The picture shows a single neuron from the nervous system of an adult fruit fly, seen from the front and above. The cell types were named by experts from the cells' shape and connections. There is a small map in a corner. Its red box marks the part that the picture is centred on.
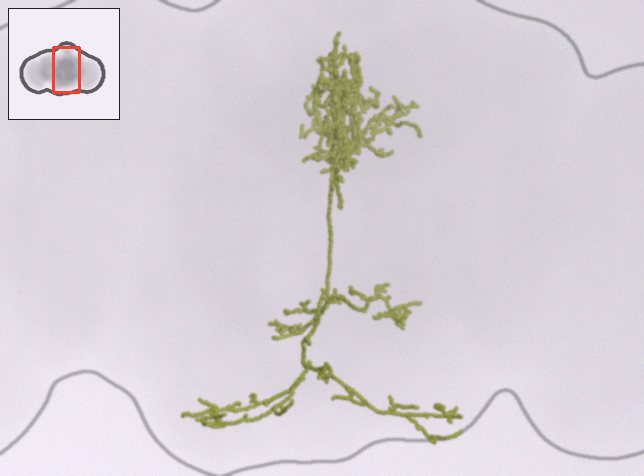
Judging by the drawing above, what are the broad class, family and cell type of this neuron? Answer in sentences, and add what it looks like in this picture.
It is a nerve-cord intrinsic neuron. Its family is hemilineage 05B. The cell type is IN05B018. Dozens of branch ends can be seen. In this view it is taller than it is wide.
